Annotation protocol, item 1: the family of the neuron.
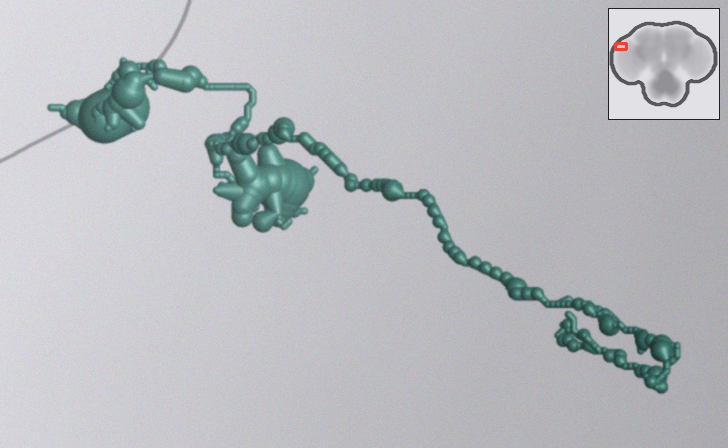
T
